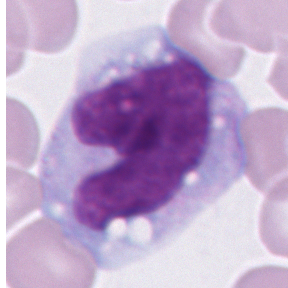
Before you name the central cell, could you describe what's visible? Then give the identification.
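Kidney-shaped, the nucleus has a deep notch opening toward the left; its chromatin is deep purple and finely mottled. Two clear round vacuoles sit side by side just below it. The cytoplasm has no coarse granules. The cell is a monocyte.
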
